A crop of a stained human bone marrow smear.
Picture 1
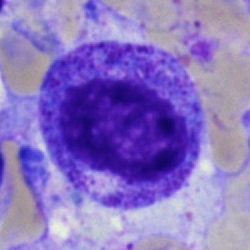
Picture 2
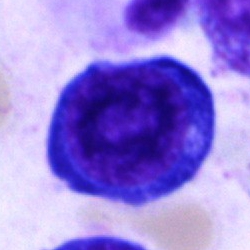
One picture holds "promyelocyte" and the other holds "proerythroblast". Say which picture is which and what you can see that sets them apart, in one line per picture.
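Picture 1 – promyelocyte. Many dark purple granules are scattered through the cytoplasm.
Picture 2 – proerythroblast. No granules are visible in the cytoplasm.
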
